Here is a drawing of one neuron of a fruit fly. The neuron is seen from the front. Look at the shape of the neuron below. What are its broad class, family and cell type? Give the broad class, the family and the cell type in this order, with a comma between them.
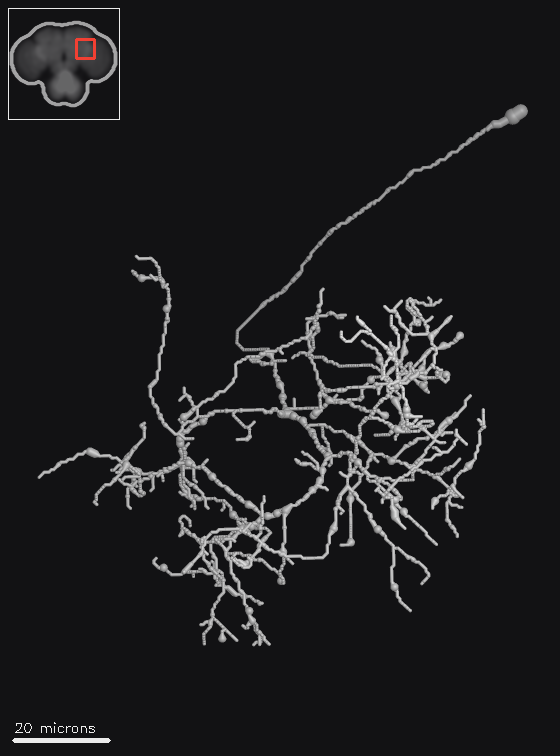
central-brain intrinsic neuron, hemilineage VPNp&v1_posterior, PVLP112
